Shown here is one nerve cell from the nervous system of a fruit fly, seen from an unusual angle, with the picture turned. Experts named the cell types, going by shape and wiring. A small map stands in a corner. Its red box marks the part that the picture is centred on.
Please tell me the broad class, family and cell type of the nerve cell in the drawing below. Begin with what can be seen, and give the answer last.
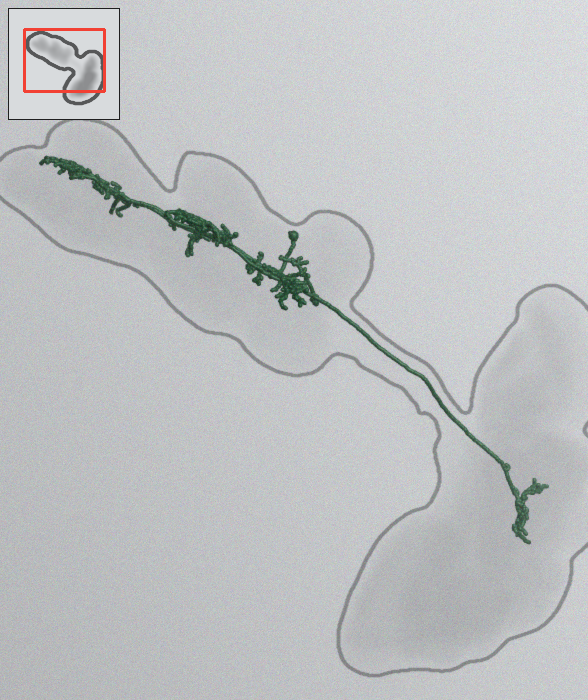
It runs through the neck, between the brain and the nerve cord. In this view it is wider than it is tall. Its broad class is ascending neuron. The family is hemilineage 05B. Its cell type is AN05B024.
